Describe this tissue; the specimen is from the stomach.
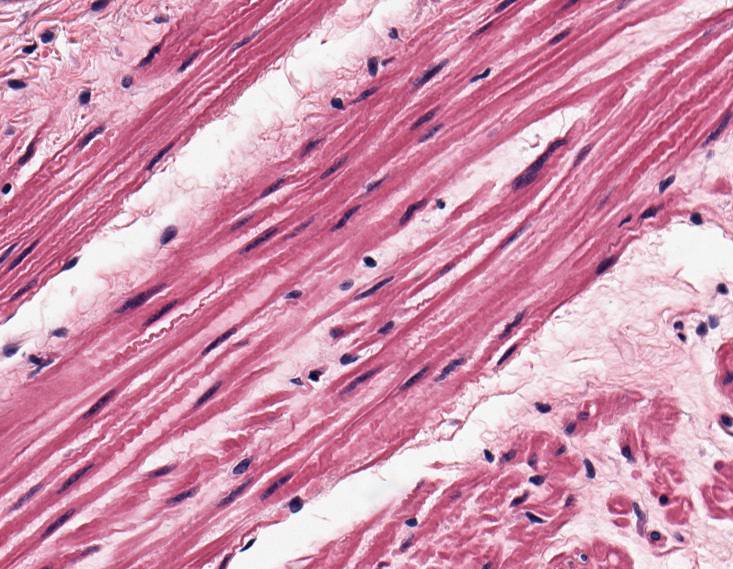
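Spindle-shaped smooth muscle cells with tapering ends make up the bundles. Nuclei are elongated, cigar-shaped and dark purple, aligned with the long axis of each cell and placed centrally rather than at its edge. Cytoplasm is pink and fibrillar, without cross-striations.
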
